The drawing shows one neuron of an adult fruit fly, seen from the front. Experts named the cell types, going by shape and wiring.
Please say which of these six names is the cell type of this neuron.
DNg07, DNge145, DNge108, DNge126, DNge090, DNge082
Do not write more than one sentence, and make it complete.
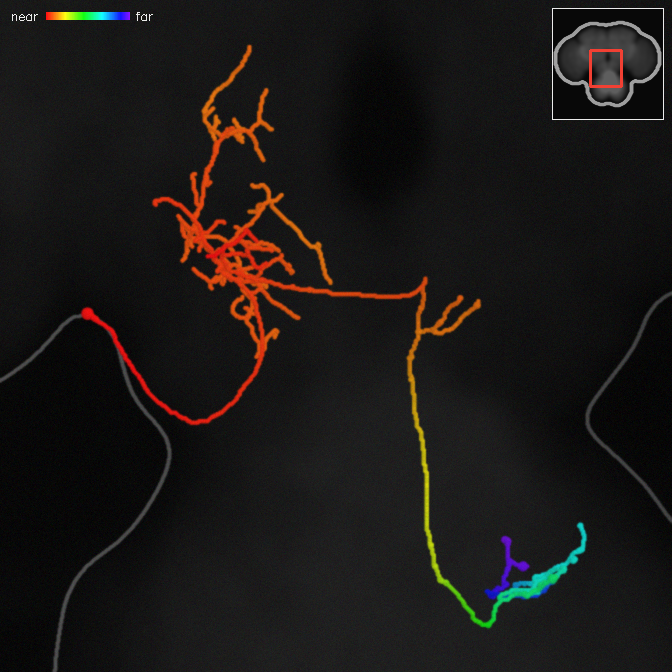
This neuron has been assigned cell type DNge108.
